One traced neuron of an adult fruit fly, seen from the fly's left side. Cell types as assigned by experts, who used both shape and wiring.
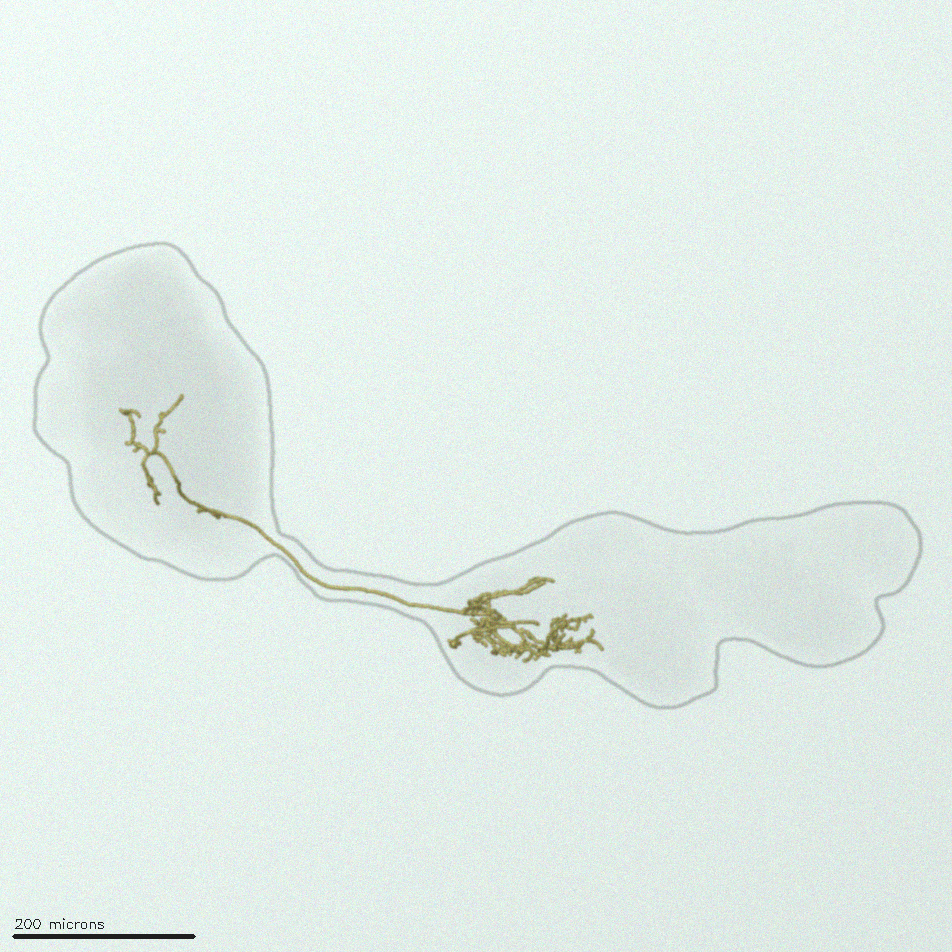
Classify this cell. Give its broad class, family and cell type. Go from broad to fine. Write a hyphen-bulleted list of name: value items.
- broad class: ascending neuron
- family: hemilineage 08B
- cell type: AN08B066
